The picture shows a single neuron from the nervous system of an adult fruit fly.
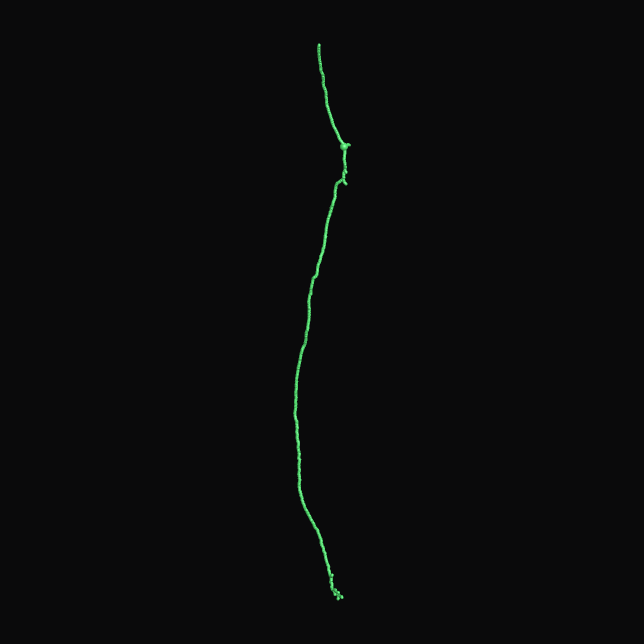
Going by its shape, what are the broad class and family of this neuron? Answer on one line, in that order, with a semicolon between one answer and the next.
sensory neuron ascending to the brain; class mechanosensory proprioceptive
